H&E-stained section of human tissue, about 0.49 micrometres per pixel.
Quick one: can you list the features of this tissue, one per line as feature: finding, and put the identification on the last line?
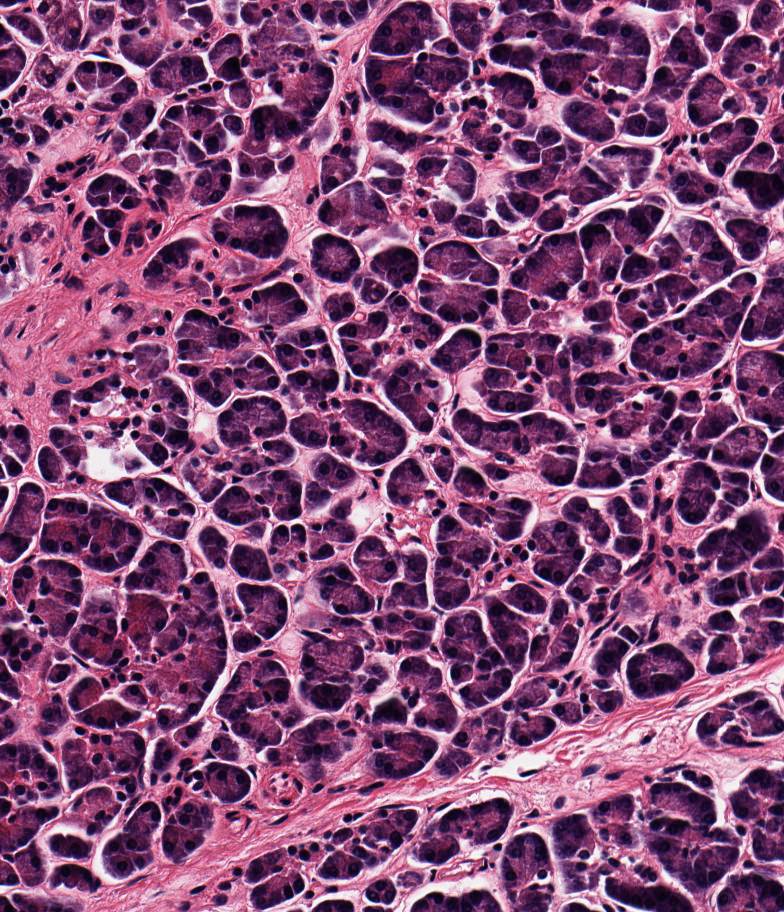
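Pattern: small rounded acini, closely packed, grouped into lobules
Stroma: pink fibrous band crossing lower right diagonally between lobules
Acinar cells: pyramidal, round dark nuclei toward base
Cytoplasm: deep purple, pinker granular areas toward acinar centres
Name: pancreas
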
